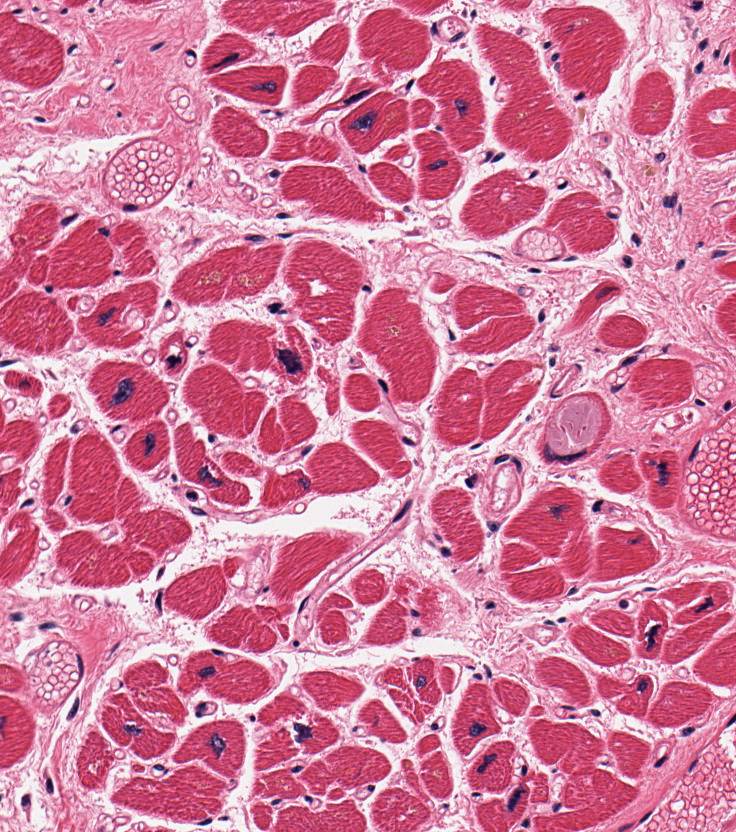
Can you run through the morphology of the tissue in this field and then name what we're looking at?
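Orientation: most muscle fibres are cut in cross-section. Arrangement: small clusters separated by bands of pale pink loose connective tissue. Nuclei: where one shows in a fibre, single and central. Cytoplasm: fine golden-brown granules in some fibres. The tissue is left ventricle of the heart.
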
